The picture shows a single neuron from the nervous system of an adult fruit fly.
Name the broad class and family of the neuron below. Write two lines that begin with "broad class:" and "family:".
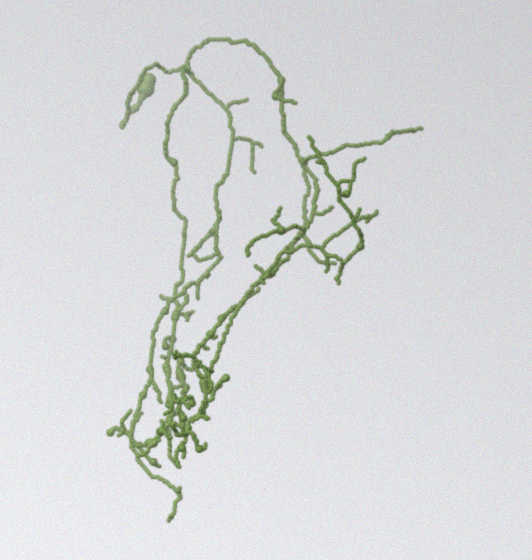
broad class: central-brain intrinsic neuron
family: hemilineage SLPpm1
